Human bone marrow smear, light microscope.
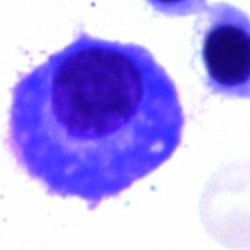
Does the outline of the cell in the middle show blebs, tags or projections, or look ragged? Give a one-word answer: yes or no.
Yes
